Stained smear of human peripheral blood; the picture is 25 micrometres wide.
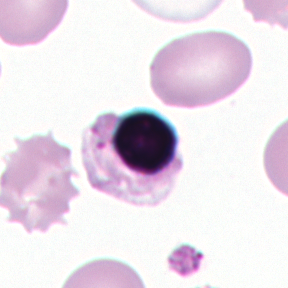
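Normoblast at the centre of a stained smear of human peripheral blood. Its round nucleus, about 5 micrometres across, sits off-centre toward the upper right. The chromatin is dense and almost uniformly very dark, with no visible pattern. The cytoplasm is pale pinkish-lilac rather than blue, and most of it lies to the left of and below the nucleus.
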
